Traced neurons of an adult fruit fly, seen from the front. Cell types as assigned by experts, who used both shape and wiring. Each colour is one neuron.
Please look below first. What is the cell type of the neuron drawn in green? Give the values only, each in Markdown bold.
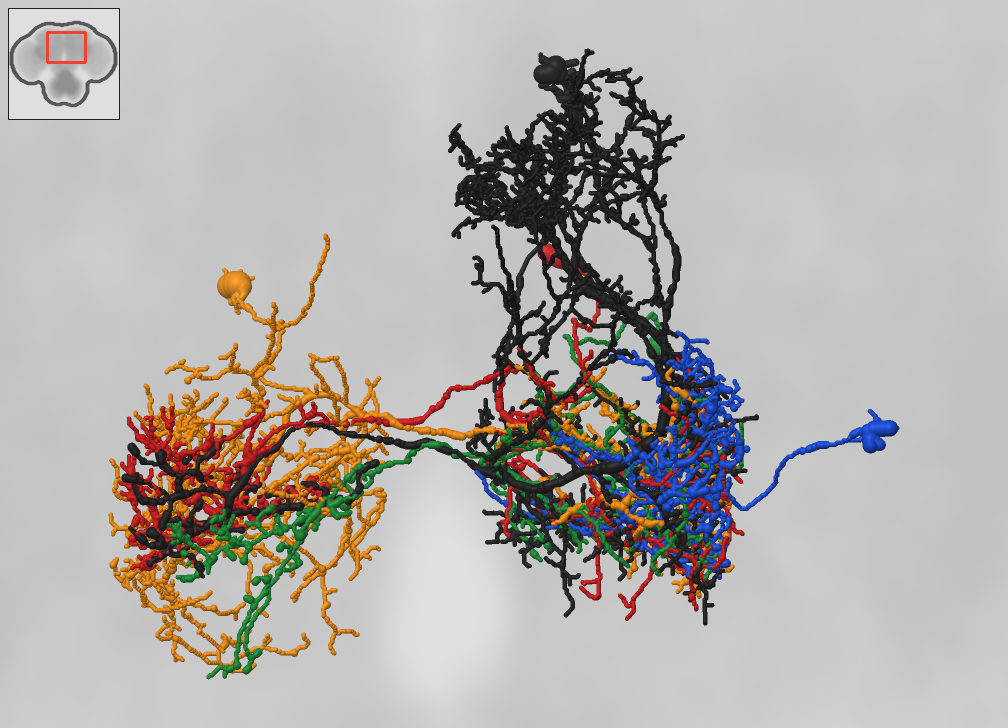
**LAL173**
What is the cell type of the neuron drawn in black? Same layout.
**MBON26**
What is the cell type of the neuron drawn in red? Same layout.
**LAL171**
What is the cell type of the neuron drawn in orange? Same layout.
**LAL170**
